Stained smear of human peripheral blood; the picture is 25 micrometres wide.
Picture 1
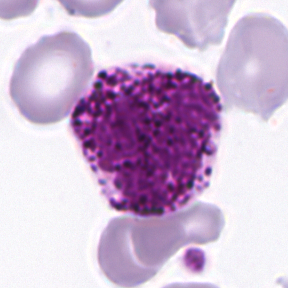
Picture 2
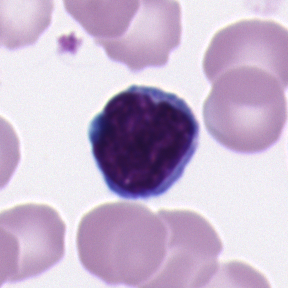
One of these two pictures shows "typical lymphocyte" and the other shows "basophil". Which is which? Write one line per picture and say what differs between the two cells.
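In picture 1 we see a basophil: The cell is crowded with coarse, round, dark purple-black granules.
In picture 2 we see a typical lymphocyte: The cytoplasm shows no visible granules.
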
